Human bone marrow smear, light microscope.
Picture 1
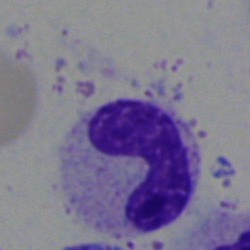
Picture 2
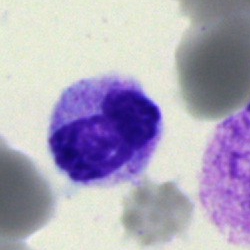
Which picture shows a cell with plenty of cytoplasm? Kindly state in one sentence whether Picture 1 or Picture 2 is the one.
The nucleus is surrounded by plenty of cytoplasm in picture 1.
